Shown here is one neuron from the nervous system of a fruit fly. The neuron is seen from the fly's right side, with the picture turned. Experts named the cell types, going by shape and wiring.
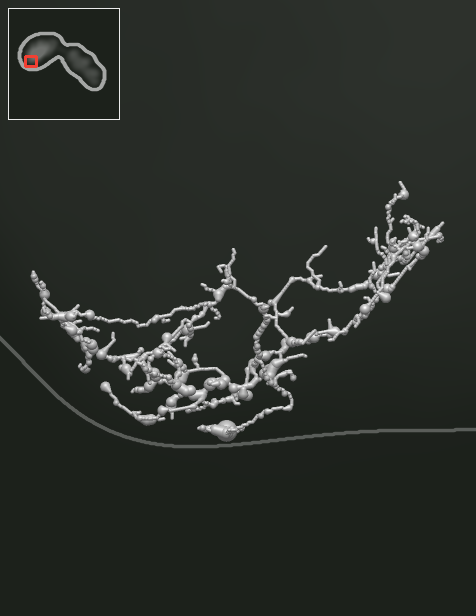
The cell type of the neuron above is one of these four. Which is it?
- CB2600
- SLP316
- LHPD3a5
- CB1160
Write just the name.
CB2600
